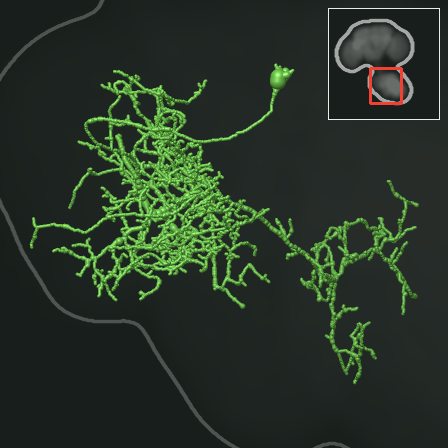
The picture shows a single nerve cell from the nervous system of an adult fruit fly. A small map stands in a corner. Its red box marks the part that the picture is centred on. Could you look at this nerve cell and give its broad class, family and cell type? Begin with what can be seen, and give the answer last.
The cell body is at the top of the picture. In this view it is about as wide as it is tall. It is a nerve-cord intrinsic neuron. The family is hemilineage 01A. It is of cell type IN01A011.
